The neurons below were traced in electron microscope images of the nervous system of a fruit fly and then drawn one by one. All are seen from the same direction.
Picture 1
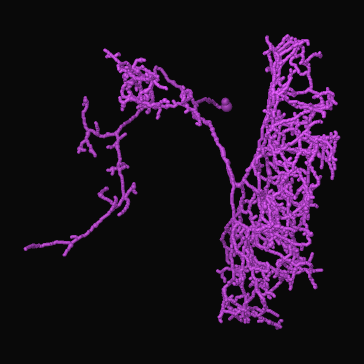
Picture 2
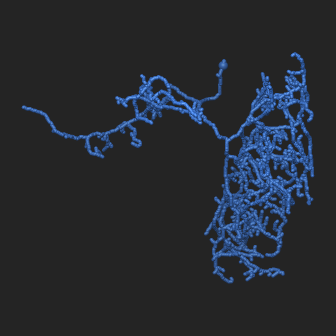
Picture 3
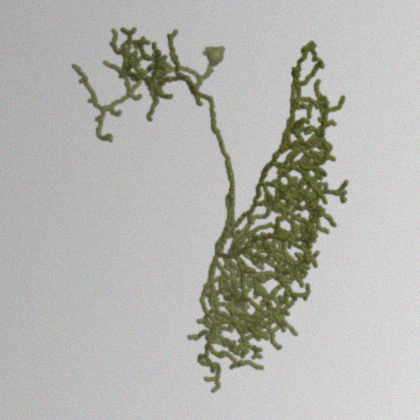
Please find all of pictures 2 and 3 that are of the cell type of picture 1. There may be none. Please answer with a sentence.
Picture 2 and picture 3 are of the same cell type.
